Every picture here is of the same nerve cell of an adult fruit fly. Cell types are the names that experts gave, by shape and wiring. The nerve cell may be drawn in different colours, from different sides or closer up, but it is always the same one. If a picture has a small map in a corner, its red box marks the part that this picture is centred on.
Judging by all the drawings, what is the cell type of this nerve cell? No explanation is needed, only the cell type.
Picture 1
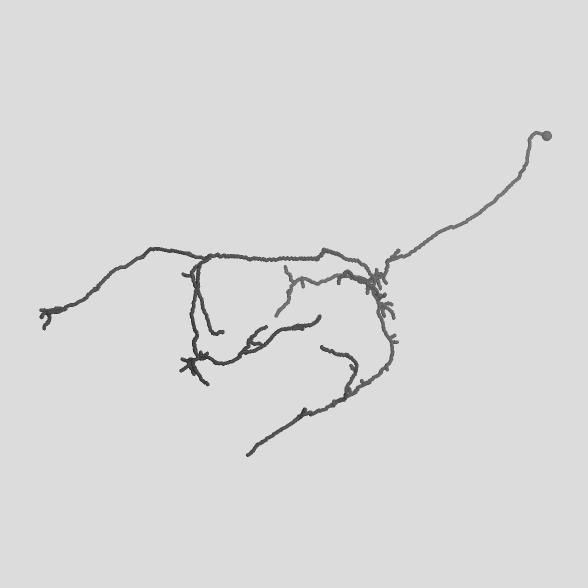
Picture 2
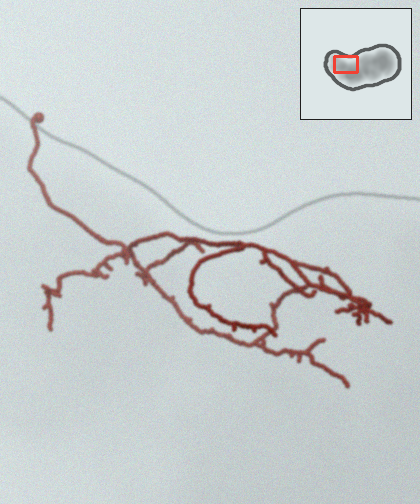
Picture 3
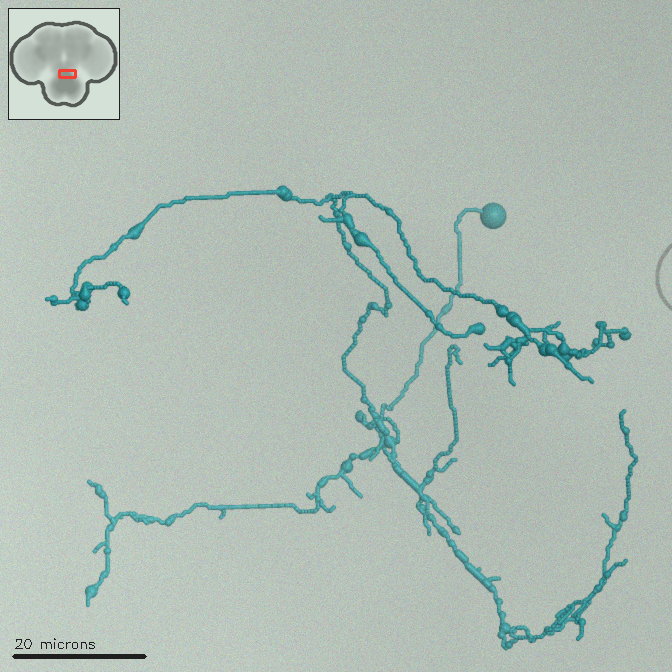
IN03B091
